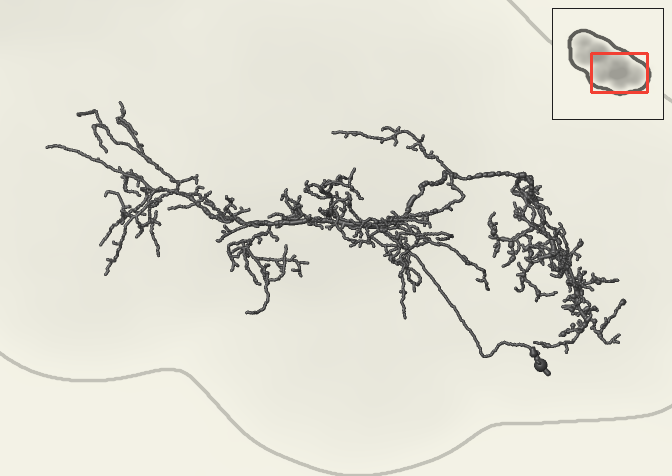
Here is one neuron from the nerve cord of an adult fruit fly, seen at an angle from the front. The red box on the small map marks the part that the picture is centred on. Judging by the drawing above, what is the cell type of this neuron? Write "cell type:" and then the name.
cell type: IN07B029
